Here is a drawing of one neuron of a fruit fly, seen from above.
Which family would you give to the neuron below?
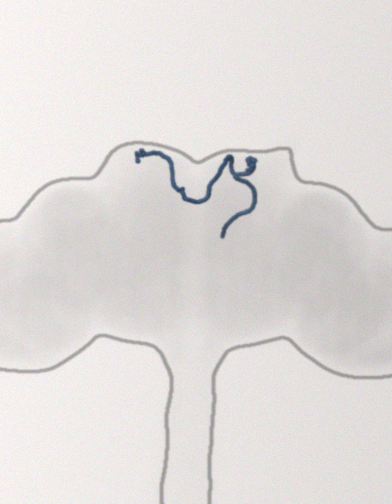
class olfactory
